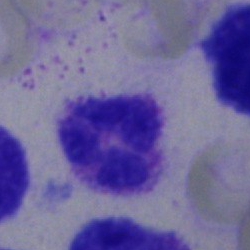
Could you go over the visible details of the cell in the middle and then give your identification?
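Outline roughly round, slightly squared. Nucleus fills most of the cell. Chromatin dark purple, coarsely clumped. Only a narrow rim of cytoplasm around the nucleus. Segmented neutrophil.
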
